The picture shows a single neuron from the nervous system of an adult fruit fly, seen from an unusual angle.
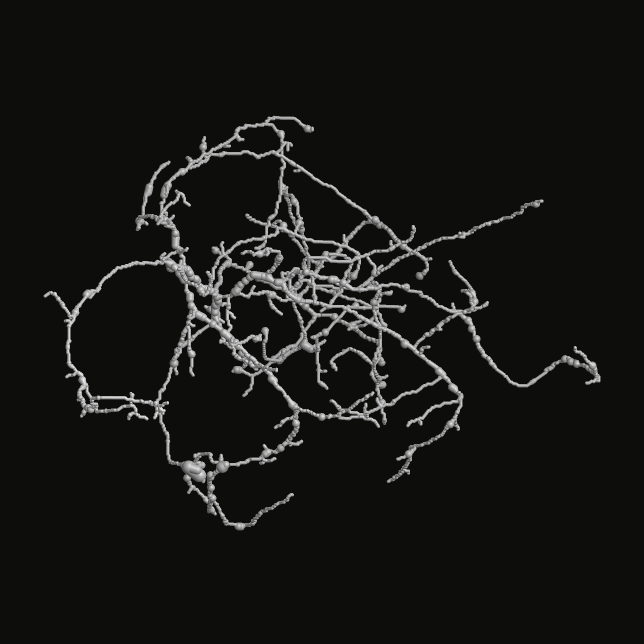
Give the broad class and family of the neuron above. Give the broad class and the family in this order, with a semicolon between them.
nerve-cord intrinsic neuron; hemilineage 04B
